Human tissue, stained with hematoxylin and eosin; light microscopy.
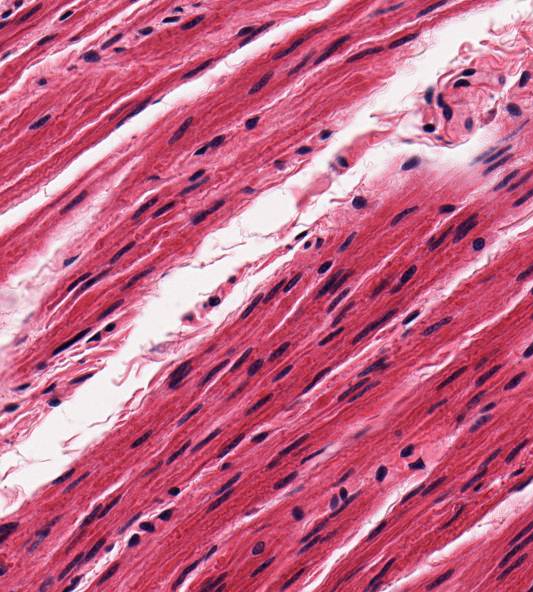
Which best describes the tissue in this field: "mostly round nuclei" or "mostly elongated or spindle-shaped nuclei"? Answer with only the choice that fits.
Mostly elongated or spindle-shaped nuclei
